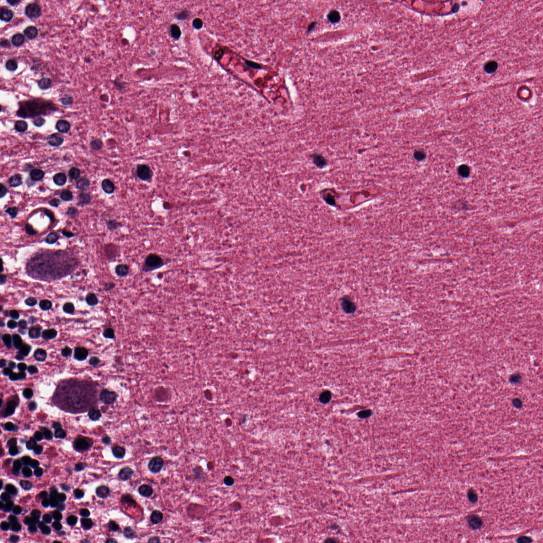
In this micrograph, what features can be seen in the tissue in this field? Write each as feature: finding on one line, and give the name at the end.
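Pale layer: most of field, pale pink, finely fibrillary
Scattered cells: sparse small dark nuclei in the pale layer
Dense band: lower left edge, densely packed small round dark nuclei, scant cytoplasm
Large neurons: abundant purple cytoplasm, at the dense band's border with the pale layer
Name: cerebellum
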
